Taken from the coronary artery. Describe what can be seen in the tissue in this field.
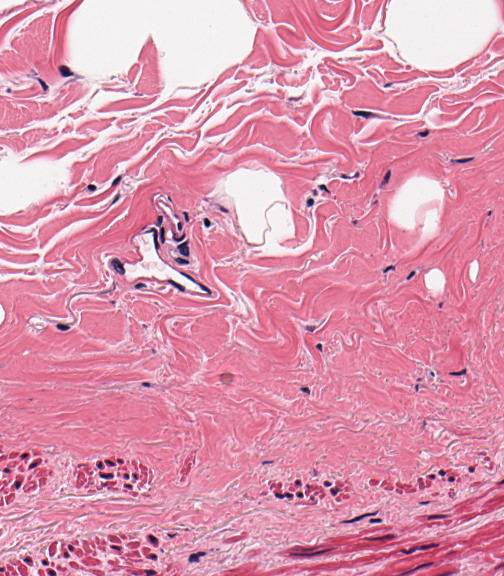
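Notice how few cells there are: small dark spindle-shaped nuclei lie scattered between the collagen bundles. Narrow white clefts separate many of the bundles, clearest in the upper half. Toward the lower third the collagen grows more compact and runs mostly horizontally. There is no epithelium anywhere.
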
